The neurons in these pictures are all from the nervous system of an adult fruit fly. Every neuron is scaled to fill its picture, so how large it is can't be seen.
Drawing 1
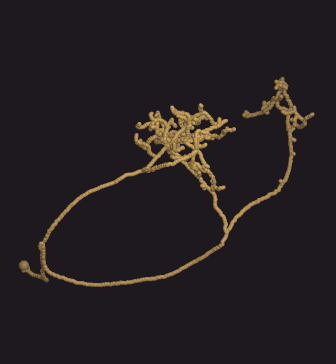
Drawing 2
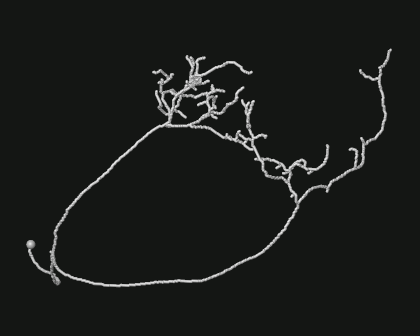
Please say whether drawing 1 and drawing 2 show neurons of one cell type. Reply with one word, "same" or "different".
different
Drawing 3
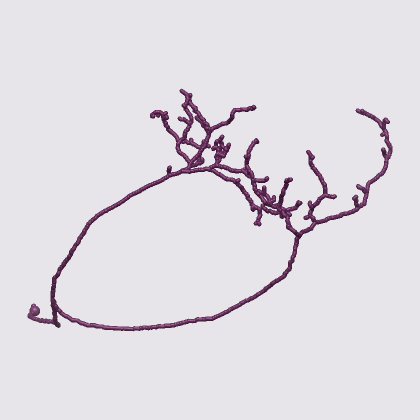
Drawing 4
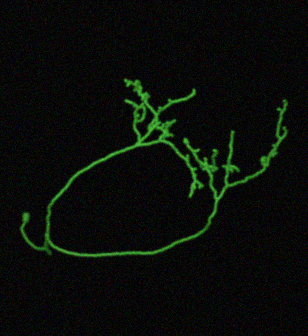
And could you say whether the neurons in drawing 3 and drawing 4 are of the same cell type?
same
